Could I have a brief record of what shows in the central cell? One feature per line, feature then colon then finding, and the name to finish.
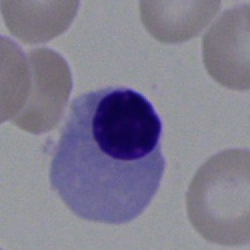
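Nucleus position: off-centre, toward the top of the cell
Chromatin: dense, dark purple
Cytoplasm amount: abundant, covering more area than the nucleus
Cytoplasm colour: pale lilac-blue
Name: erythroblast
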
